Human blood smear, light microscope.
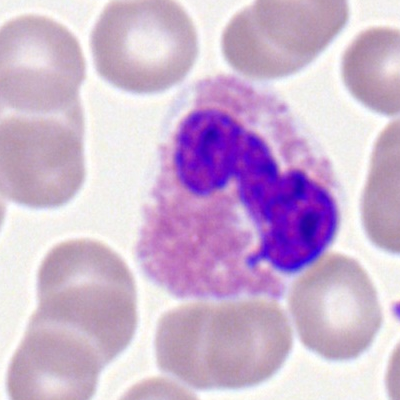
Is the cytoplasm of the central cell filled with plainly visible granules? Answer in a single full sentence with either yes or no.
Yes, many visible granules are held in the cytoplasm of the cell.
